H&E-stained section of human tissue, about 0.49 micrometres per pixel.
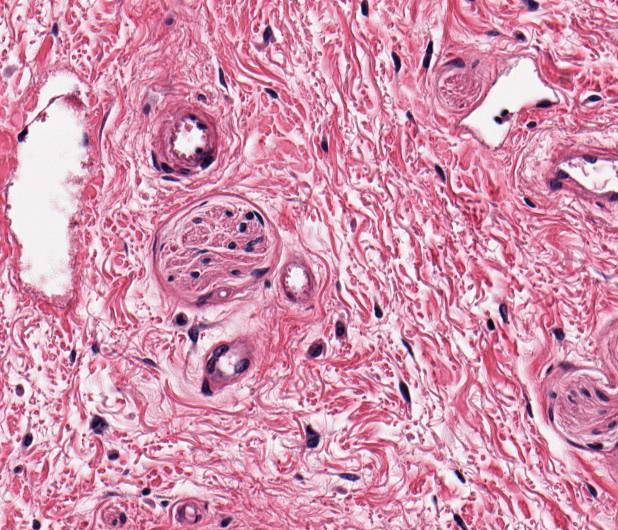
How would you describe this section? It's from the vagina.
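Nuclei are sparse and lie singly in the collagen, most dark and spindle-shaped. Just left of centre is a rounded nerve bundle with wavy fibres and scattered elongated nuclei. A second, partly cut nerve bundle sits at the right edge, lower half. A large, empty, thin-walled vascular channel runs vertically along the left edge, upper half.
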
